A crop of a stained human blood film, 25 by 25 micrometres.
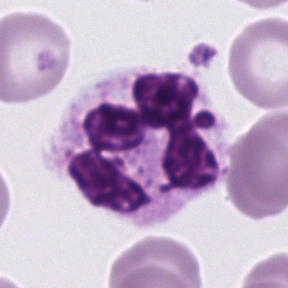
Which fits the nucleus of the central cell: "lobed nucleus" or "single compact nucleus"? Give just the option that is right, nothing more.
Lobed nucleus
